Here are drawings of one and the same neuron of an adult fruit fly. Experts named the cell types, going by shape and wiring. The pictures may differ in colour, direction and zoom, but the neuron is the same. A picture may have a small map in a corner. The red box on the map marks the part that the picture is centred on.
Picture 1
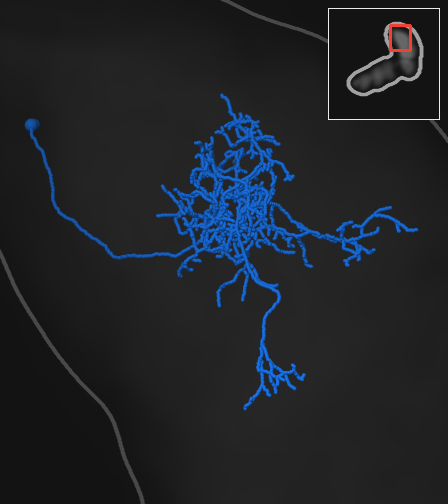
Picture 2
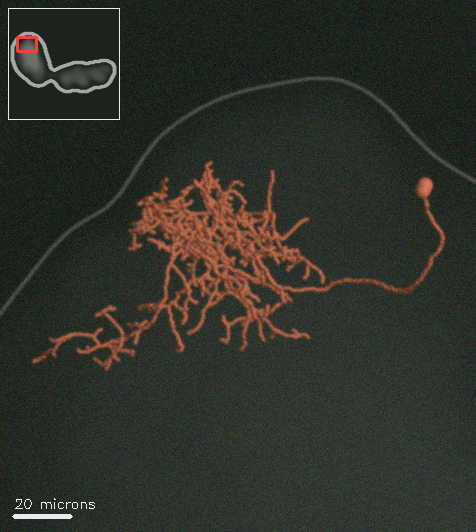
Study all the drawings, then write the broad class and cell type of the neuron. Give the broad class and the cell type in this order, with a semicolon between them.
central-brain intrinsic neuron; SMP190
